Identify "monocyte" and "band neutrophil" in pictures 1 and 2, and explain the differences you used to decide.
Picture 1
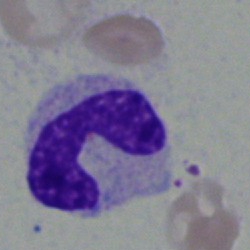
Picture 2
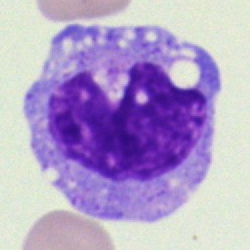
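Identity comes first: picture 1 is a band neutrophil, and picture 2 is a monocyte. Next, the nucleus: in the band neutrophil it is a thick curved band bent into a horseshoe, whereas in the monocyte it is folded, with a deep notch opening toward the top of the cell.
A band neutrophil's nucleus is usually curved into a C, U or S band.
Then the chromatin: the band neutrophil's is dense and dark purple with coarse clumping, and no nucleoli can be seen.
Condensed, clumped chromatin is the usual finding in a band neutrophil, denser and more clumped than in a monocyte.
After that, the cytoplasm: the monocyte's is abundant and grey-blue, holding one large clear vacuole at the upper right and a row of small clear vacuoles along the top edge.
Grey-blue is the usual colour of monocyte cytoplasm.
Last, the outline and surroundings: the monocyte's outline is irregular and slightly bumpy rather than smoothly round, with red cells just above and below it but not touching, while a few small purple dots lie just beyond the lower right edge of the band neutrophil.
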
